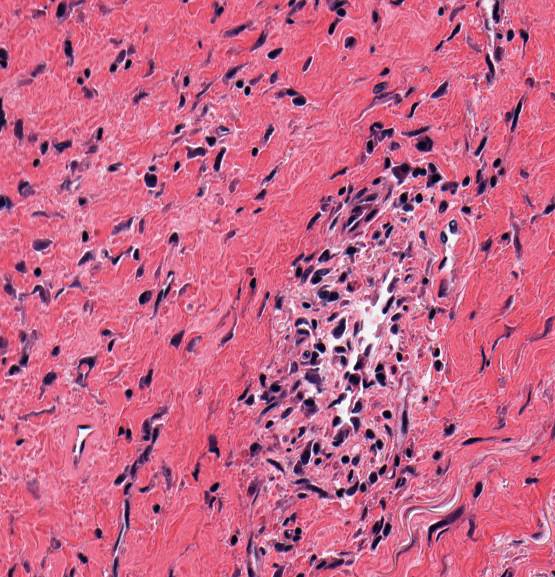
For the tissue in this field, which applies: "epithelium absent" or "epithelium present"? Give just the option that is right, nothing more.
Epithelium absent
